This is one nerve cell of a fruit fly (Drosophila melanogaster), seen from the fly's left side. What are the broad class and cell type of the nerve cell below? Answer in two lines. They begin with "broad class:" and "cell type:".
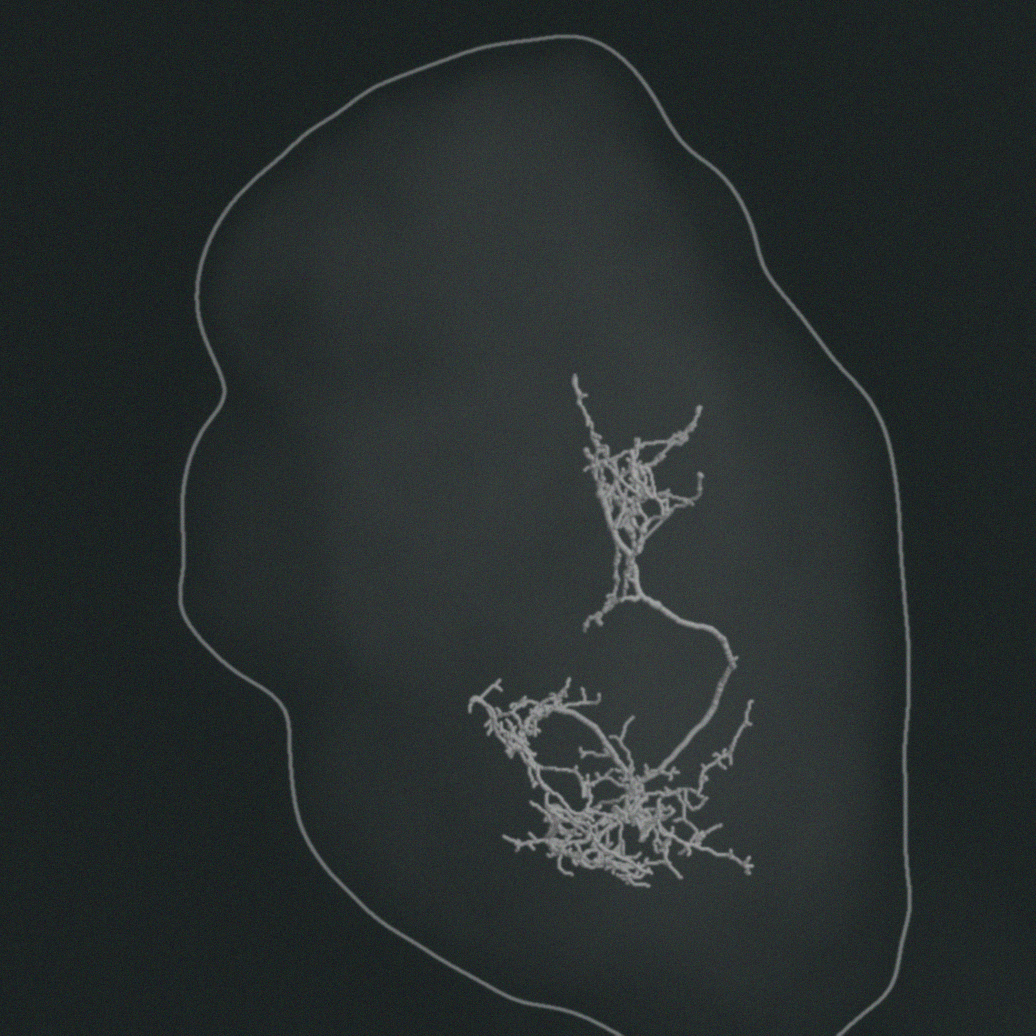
broad class: central-brain intrinsic neuron
cell type: GNG385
